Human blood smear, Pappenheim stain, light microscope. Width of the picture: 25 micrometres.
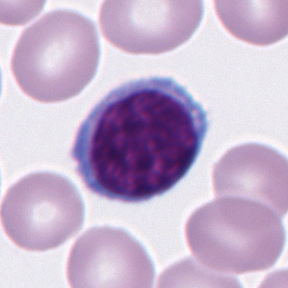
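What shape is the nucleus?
Round to slightly oval, with no indentation or lobes.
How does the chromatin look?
Dark purple and coarsely clumped.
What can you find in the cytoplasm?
No granules are visible, and it contains no vacuoles.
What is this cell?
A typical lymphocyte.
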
